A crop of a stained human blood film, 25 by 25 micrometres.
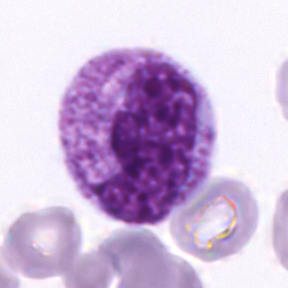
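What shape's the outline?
Round to slightly oval, and smooth, with nothing projecting from the surface.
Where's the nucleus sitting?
Toward the right side, as one large mass rather than separate lobes.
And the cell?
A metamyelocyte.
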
